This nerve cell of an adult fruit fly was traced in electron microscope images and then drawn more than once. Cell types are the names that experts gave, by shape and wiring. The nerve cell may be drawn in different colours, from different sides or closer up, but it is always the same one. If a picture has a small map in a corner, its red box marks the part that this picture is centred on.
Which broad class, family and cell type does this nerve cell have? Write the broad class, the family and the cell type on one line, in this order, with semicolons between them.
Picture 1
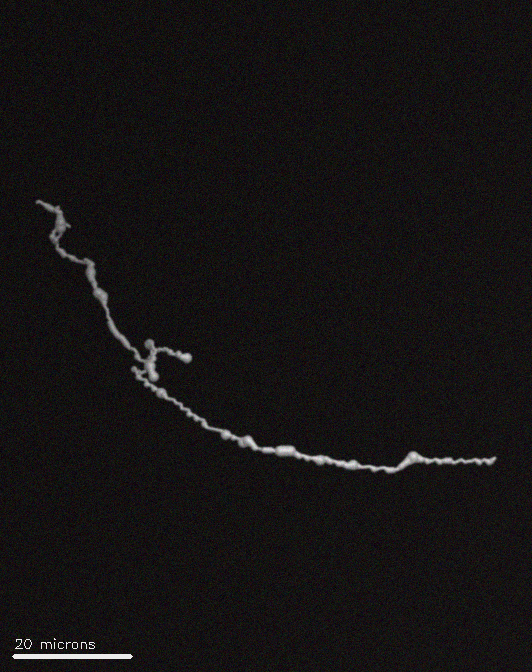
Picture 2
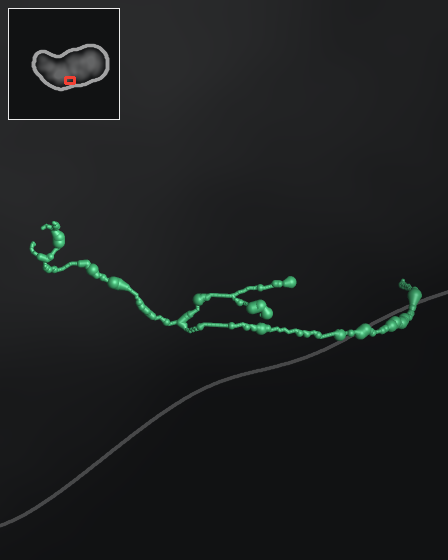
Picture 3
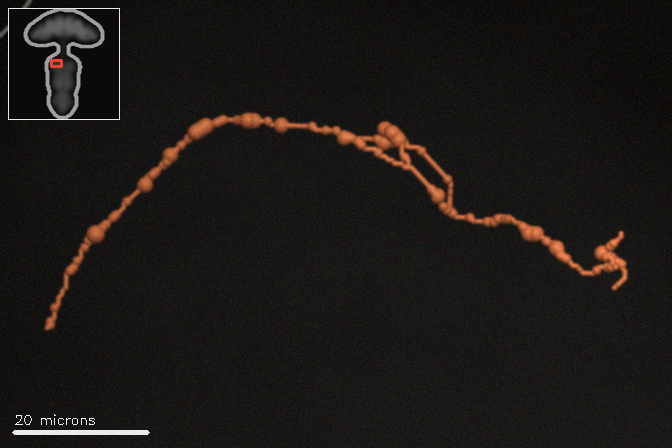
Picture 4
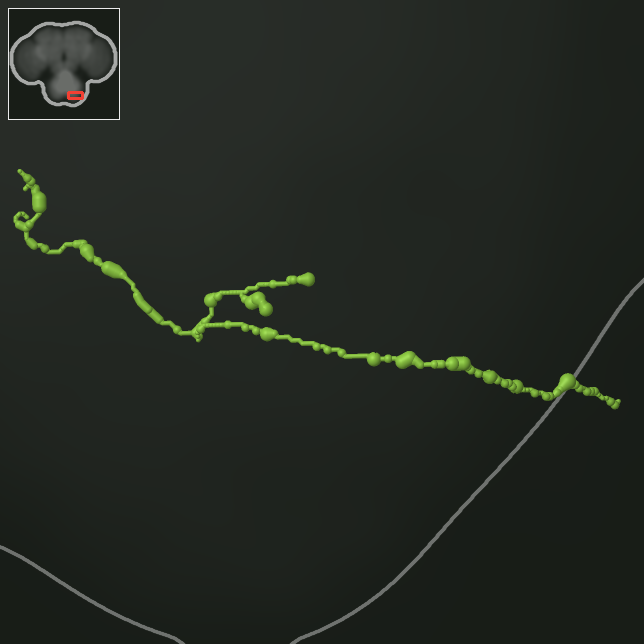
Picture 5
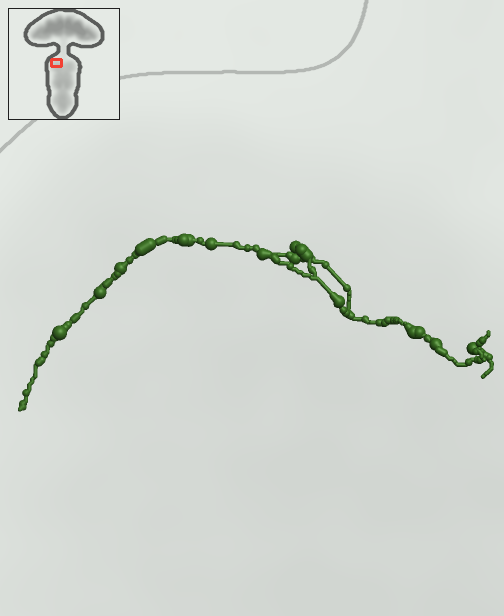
sensory neuron entering the nerve cord; class mechanosensory tactile; SNta41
